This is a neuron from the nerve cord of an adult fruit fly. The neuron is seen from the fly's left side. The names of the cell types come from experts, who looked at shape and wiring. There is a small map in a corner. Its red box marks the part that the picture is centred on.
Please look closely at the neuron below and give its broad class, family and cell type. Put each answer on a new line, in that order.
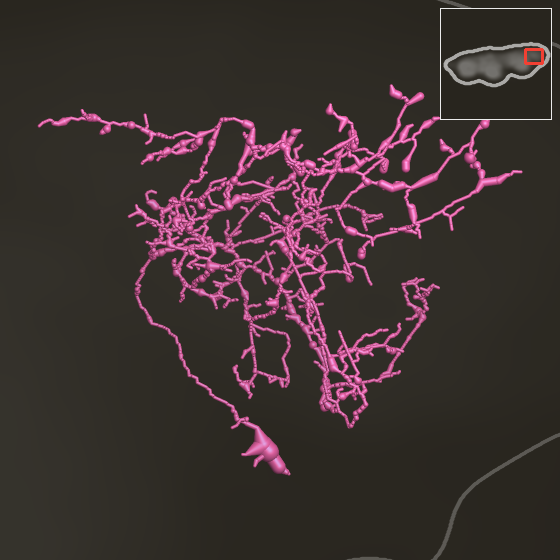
efferent neuron of the nerve cord
hemilineage 00B
EN00B023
